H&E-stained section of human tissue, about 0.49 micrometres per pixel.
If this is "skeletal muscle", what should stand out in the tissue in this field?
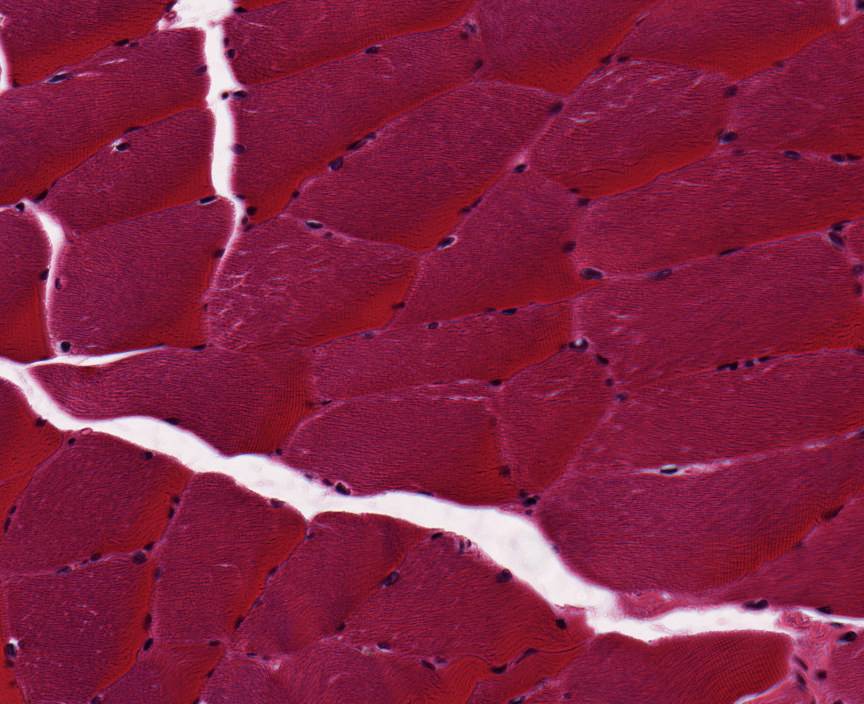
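What you have here is skeletal muscle. Let's go along the fibres: their nuclei sit at the edges, and you won't find any in the fibre centres. Each nucleus is small and dark purple, either flattened or oval. Between neighbouring fibres there is only a very thin layer of connective tissue. And there are no fat cells lying between the fibres.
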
